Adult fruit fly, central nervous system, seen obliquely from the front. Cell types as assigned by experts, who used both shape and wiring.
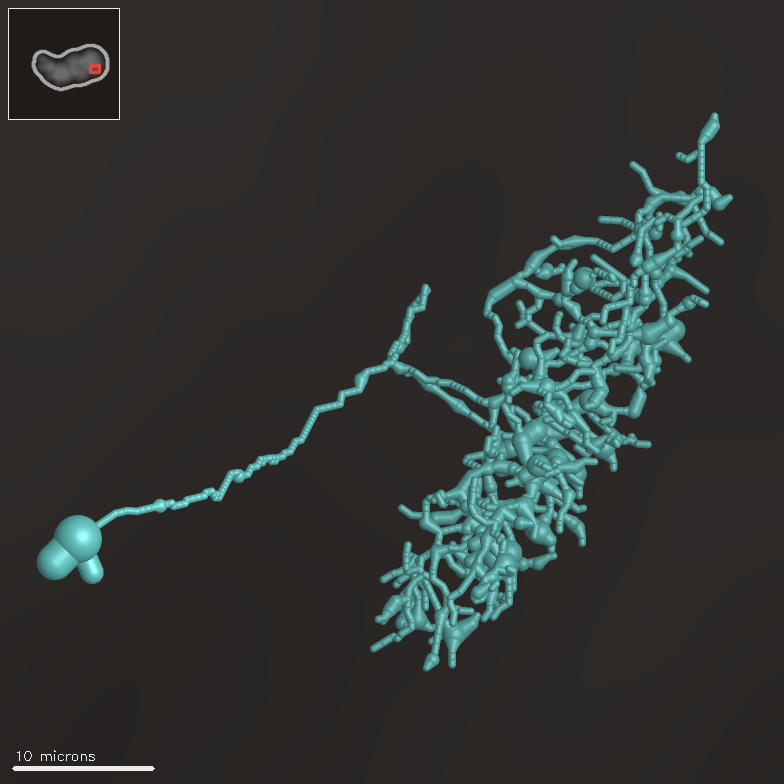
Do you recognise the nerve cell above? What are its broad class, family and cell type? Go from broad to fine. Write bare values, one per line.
optic-lobe intrinsic neuron
Pm
Pm5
